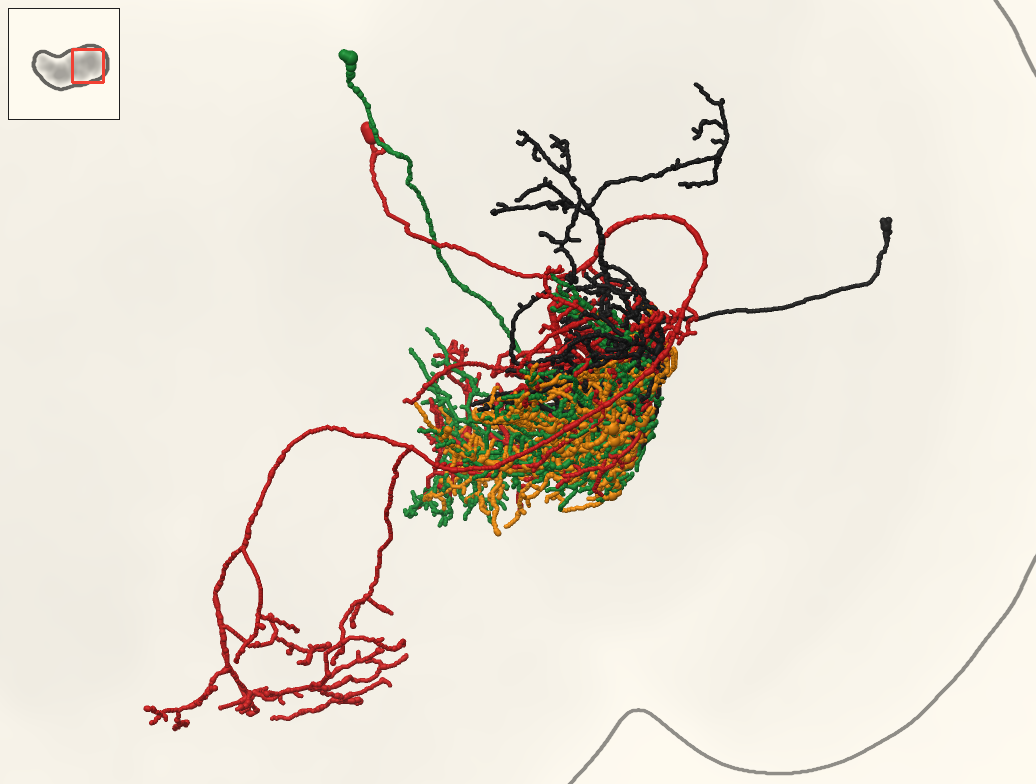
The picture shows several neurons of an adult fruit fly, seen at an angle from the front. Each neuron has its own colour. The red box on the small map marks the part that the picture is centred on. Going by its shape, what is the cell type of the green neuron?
LAL128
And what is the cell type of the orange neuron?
LAL207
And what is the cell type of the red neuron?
LAL195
